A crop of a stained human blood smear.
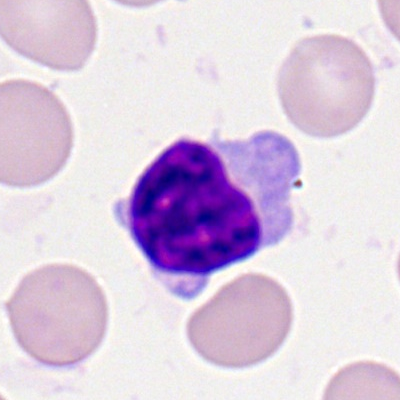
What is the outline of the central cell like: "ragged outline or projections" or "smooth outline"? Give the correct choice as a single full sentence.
There is a ragged or frayed edge, or there are projections, blebs or tags, on this cell.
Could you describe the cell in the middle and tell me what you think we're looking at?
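No nucleolus can be seen within the nucleus. The cytoplasm, pale bluish-grey and free of coarse granules, lies mostly to the right of the nucleus. The cell is a lymphocyte.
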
